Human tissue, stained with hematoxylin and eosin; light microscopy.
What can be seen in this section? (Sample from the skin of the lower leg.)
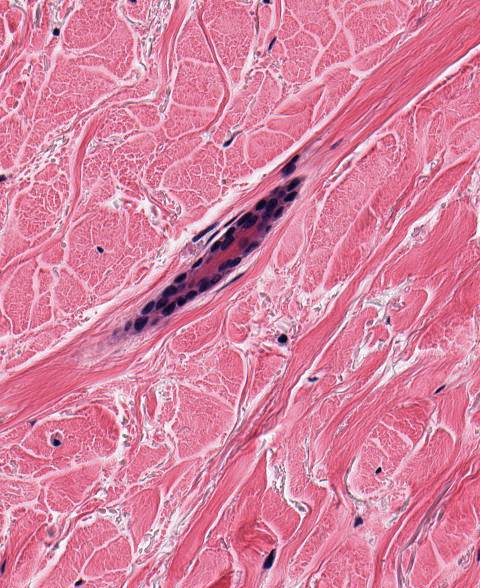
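First, most of the field: cross-sectioned muscle fibres as irregular pink polygonal profiles. Second, lengthwise-cut fibres in a diagonal band, lower left to upper right. Third, cross-cut cytoplasm: finely mottled pink, in small pale-rimmed clusters. Last, centrally in that band: an elongated cluster of packed dark oval nuclei.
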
